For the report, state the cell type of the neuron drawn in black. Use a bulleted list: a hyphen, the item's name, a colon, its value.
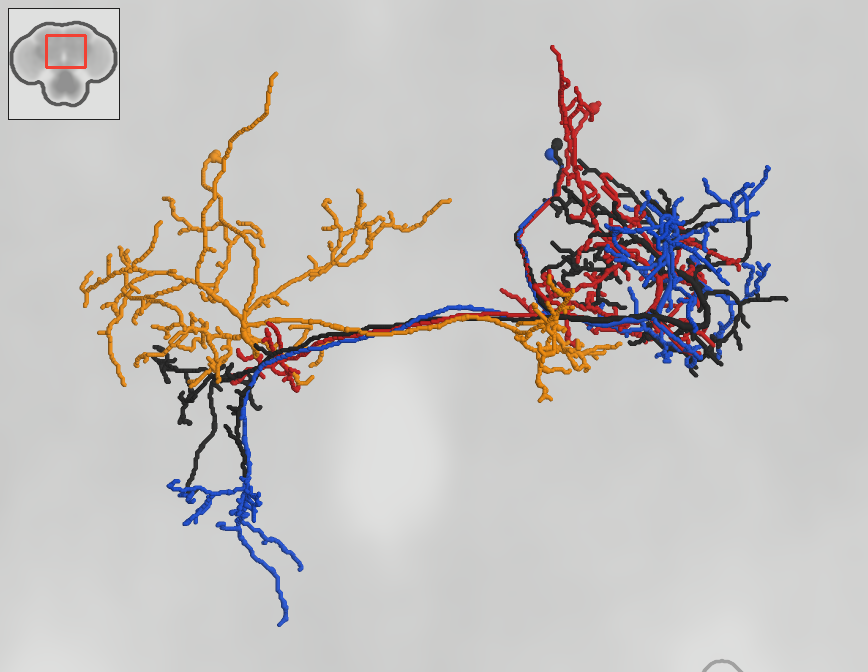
- cell type: CB4103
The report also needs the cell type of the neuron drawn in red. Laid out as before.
- cell type: CB4102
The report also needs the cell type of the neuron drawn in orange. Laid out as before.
- cell type: PLP225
